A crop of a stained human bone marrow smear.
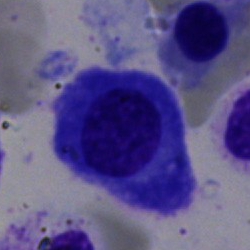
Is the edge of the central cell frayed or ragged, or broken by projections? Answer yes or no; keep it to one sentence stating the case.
Yes, what the cell shows is a rough outline, frayed or with projections, blebs or tags.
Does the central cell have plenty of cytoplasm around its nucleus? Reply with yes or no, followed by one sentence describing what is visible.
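Yes. The cytoplasm is abundant, forming a wider rim below and to the right of the nucleus than above it.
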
